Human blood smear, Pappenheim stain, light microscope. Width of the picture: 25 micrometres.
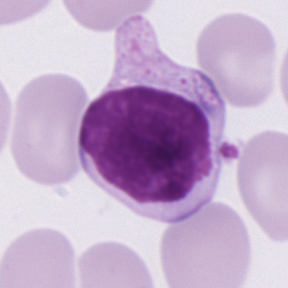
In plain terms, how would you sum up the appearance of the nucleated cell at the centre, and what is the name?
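First, size: the cell is about 15 micrometres across. Second, the nucleus: roughly round with no deep notch or indentation, about 12 by 10 micrometres, filling about 60% of the cell's area. Third, its position: off-centre toward the lower left of the cell. Fourth, the cytoplasm: pale lavender-grey, with a slightly bluer edge at the cell margin. Fifth, granules: fine and reddish-purple, scattered mostly in the upper lobe of the cytoplasm. The cell is a large granular lymphocyte.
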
